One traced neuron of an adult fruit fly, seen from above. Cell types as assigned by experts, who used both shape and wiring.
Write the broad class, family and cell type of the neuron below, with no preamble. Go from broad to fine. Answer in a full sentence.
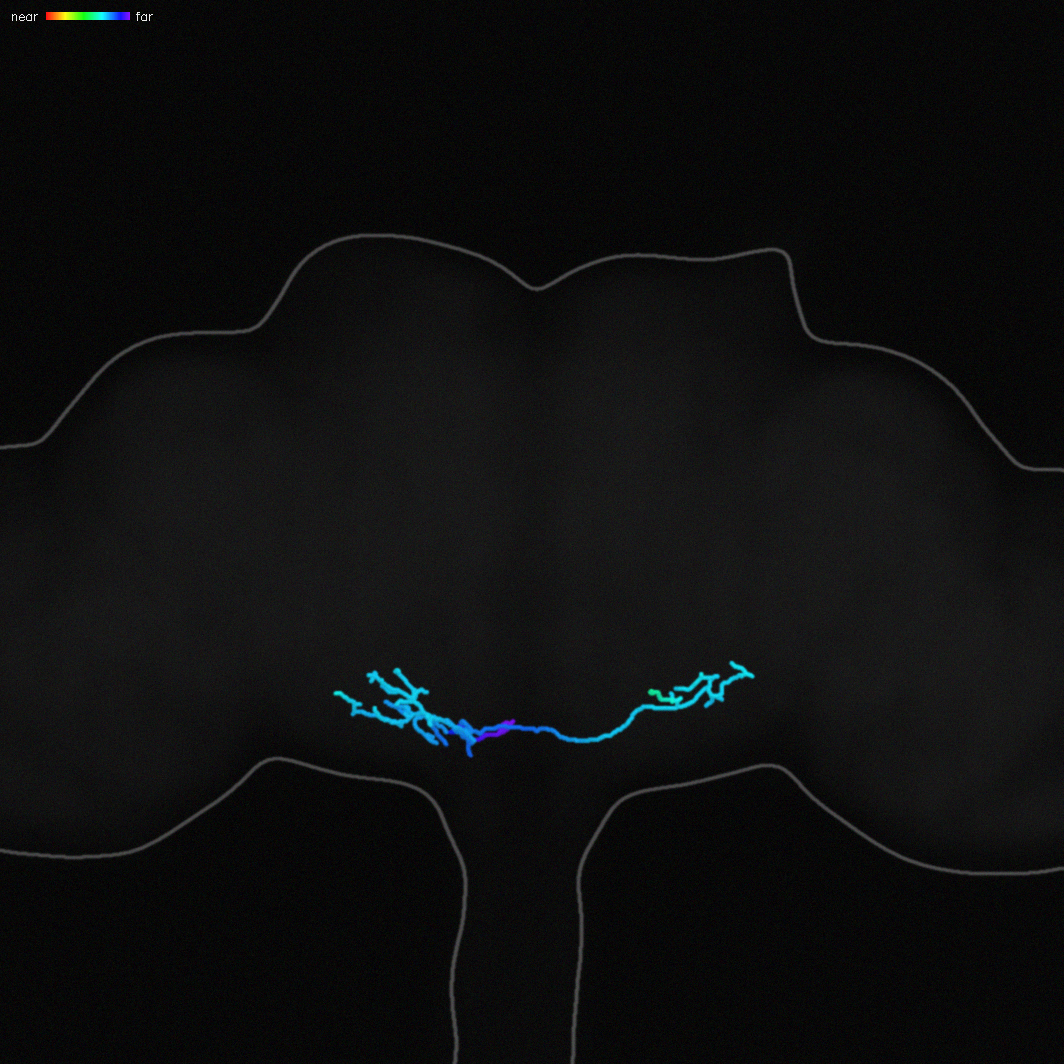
A central-brain intrinsic neuron of hemilineage LB3, type GNG325.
